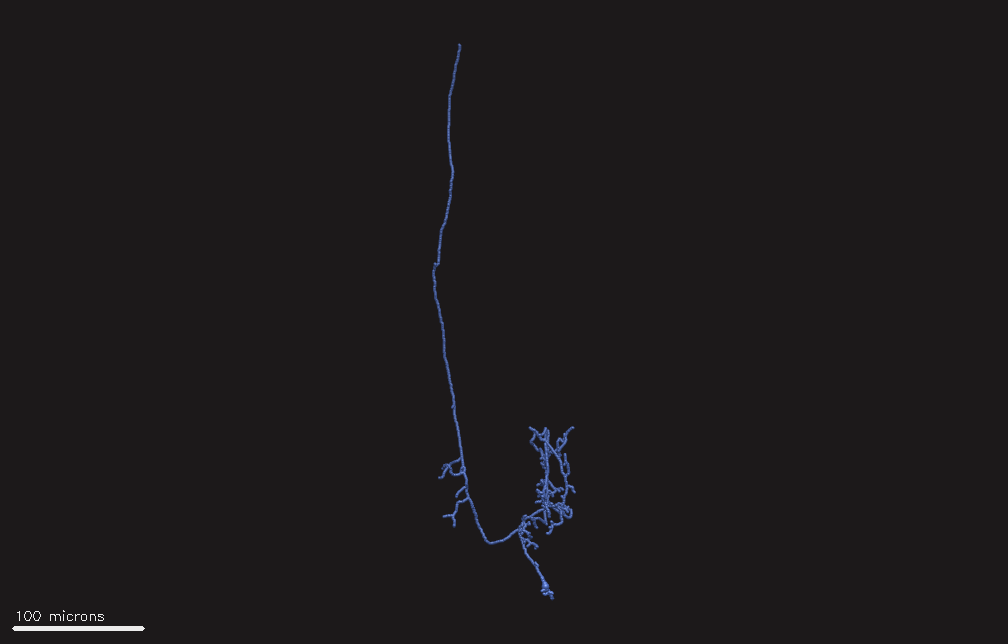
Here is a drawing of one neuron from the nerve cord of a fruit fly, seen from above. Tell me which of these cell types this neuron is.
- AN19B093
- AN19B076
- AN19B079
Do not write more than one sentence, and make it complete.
The cell type to which this neuron belongs is AN19B076.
